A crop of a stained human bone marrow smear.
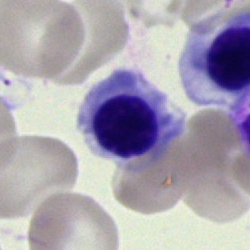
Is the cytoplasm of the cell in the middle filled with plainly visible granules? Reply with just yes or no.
No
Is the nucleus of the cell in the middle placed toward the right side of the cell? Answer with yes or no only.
No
